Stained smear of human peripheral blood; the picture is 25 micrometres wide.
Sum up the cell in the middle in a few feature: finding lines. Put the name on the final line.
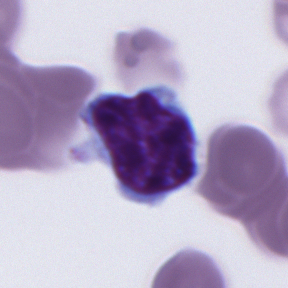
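Nucleus: fills almost the whole cell; irregular, somewhat angular outline
Chromatin: dark purple, coarsely clumped
Cytoplasm: scant pale blue rim around the nucleus
Cytoplasmic tags: small, pale, ragged, sticking out from the left edge
Name: typical lymphocyte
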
